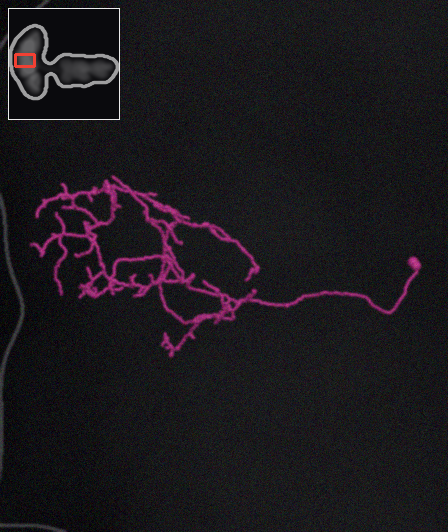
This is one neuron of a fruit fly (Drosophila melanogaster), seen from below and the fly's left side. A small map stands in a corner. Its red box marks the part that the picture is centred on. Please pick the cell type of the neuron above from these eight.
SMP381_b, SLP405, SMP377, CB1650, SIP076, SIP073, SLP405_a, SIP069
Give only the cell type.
SIP073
